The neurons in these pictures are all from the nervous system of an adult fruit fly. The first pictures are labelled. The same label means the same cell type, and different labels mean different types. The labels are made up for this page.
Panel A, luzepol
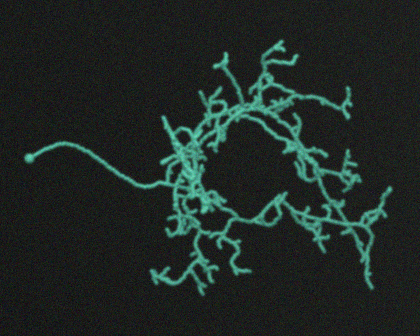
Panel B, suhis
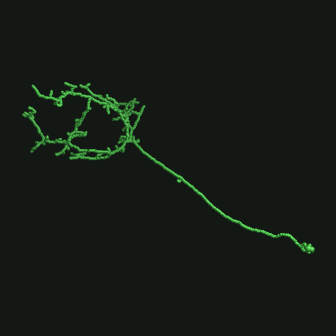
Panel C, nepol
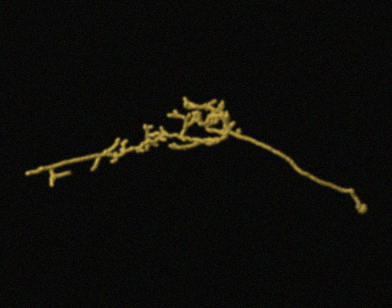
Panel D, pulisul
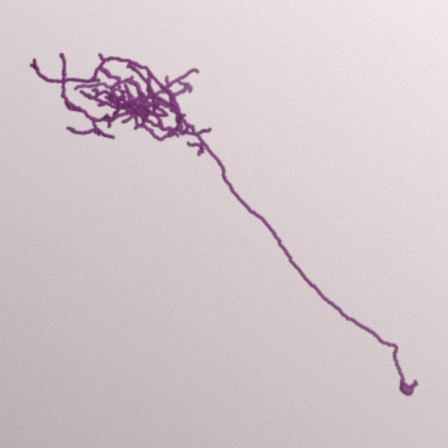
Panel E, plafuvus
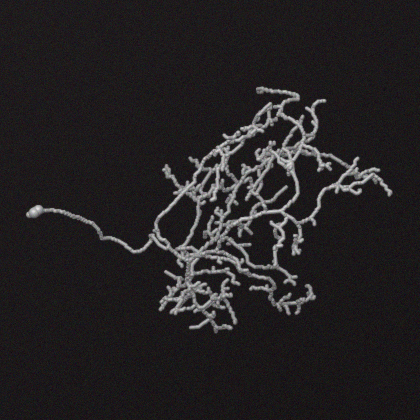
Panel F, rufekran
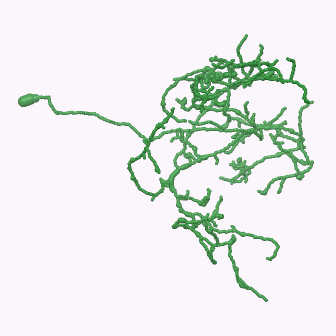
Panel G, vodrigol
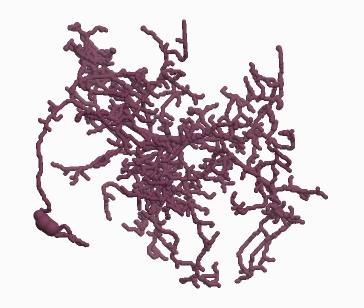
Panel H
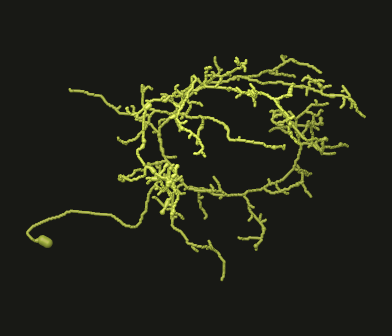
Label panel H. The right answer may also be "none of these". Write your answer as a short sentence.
It belongs to luzepol.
